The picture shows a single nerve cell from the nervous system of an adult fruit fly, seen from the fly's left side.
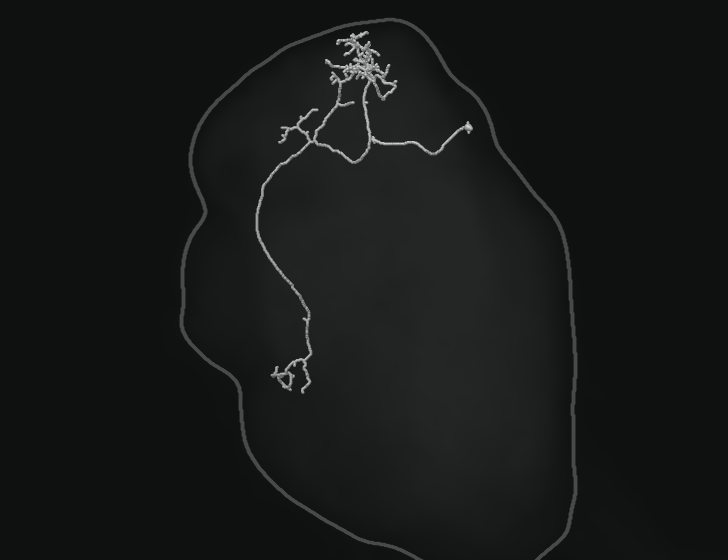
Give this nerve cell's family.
hemilineage SMPpv1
